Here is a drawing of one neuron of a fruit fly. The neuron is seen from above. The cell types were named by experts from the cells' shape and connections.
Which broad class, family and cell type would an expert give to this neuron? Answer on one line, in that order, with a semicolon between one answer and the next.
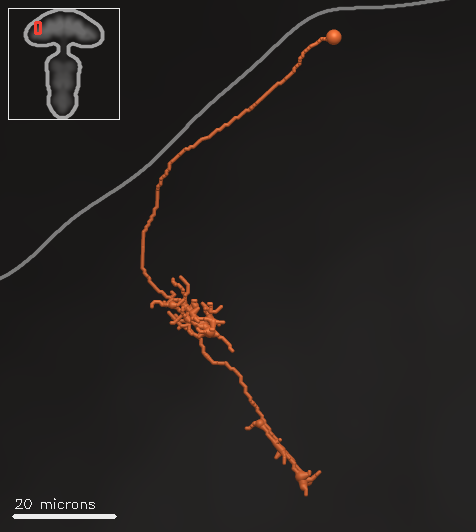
optic-lobe intrinsic neuron; Mi; Mi9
